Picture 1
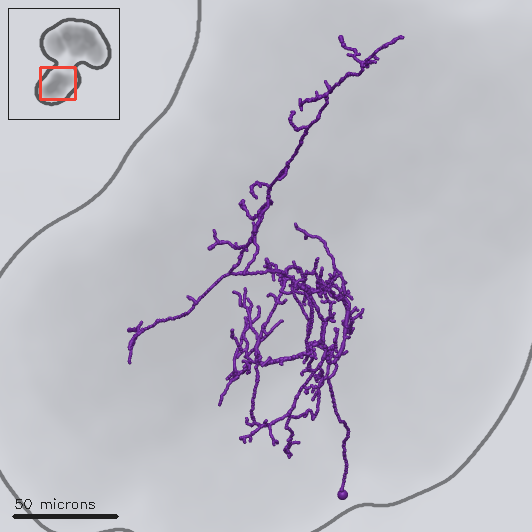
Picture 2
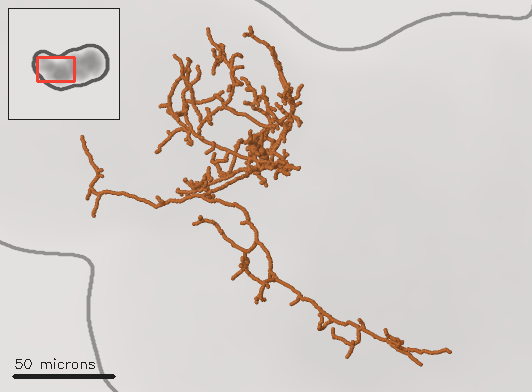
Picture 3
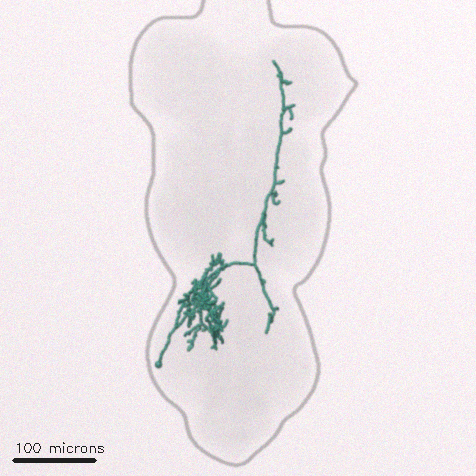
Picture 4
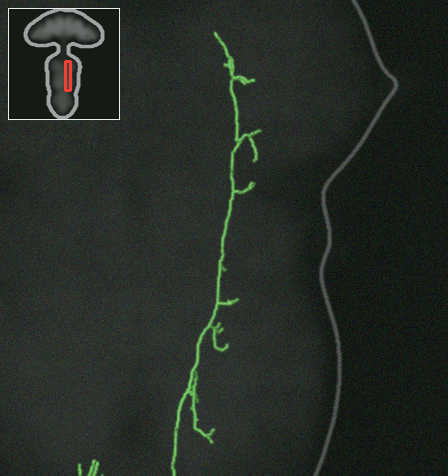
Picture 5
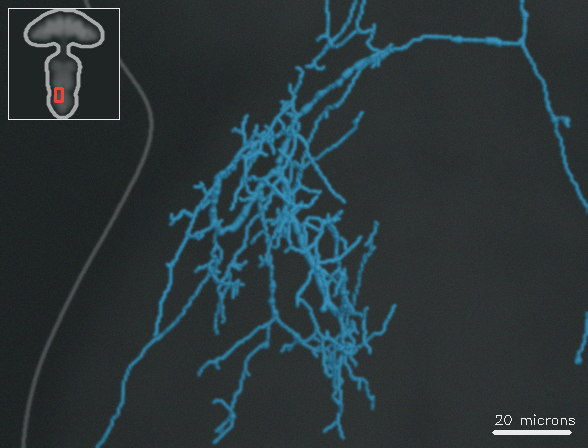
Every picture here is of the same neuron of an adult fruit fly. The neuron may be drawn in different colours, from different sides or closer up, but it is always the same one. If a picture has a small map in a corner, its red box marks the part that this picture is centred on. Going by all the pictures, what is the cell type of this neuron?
IN08B056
